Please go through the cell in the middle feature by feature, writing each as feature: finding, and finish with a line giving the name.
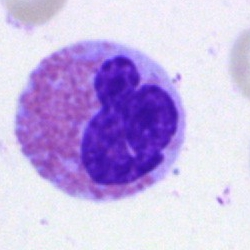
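Nucleus: off-centre, toward the right side
Chromatin: dense, dark purple
Left cytoplasm: packed with coarse orange-pink granules
Right of nucleus: narrow pale lilac rim, few granules
Name: eosinophil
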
